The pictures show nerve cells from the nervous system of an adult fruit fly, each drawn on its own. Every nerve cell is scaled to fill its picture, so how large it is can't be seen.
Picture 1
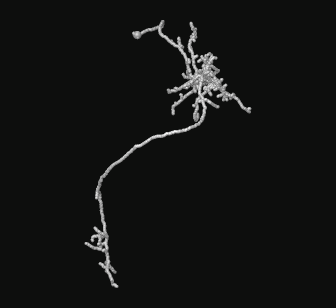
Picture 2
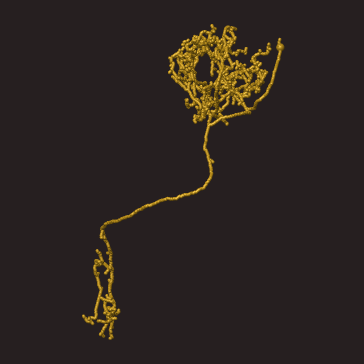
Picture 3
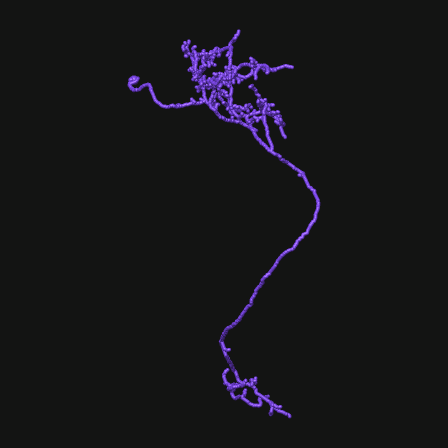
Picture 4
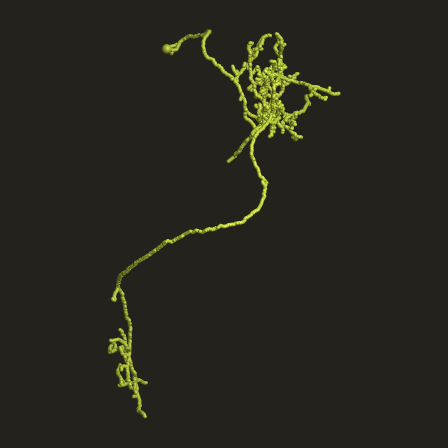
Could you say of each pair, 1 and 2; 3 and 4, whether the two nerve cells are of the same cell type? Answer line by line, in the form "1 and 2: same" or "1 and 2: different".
1 and 2: different
3 and 4: same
